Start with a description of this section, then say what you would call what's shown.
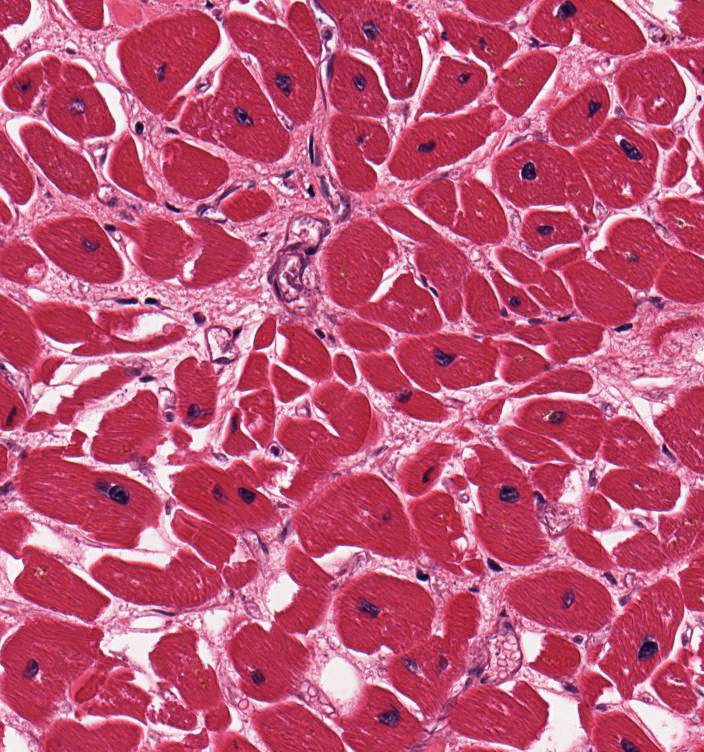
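Muscle fibres across the whole field, cut mostly in cross section: rounded to polygonal profiles. Where a nucleus shows, it is single and lies in the centre of the fibre. Nuclei dark purple, round to oval; cytoplasm deep red, fairly uniform. This is the left ventricle of the heart.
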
